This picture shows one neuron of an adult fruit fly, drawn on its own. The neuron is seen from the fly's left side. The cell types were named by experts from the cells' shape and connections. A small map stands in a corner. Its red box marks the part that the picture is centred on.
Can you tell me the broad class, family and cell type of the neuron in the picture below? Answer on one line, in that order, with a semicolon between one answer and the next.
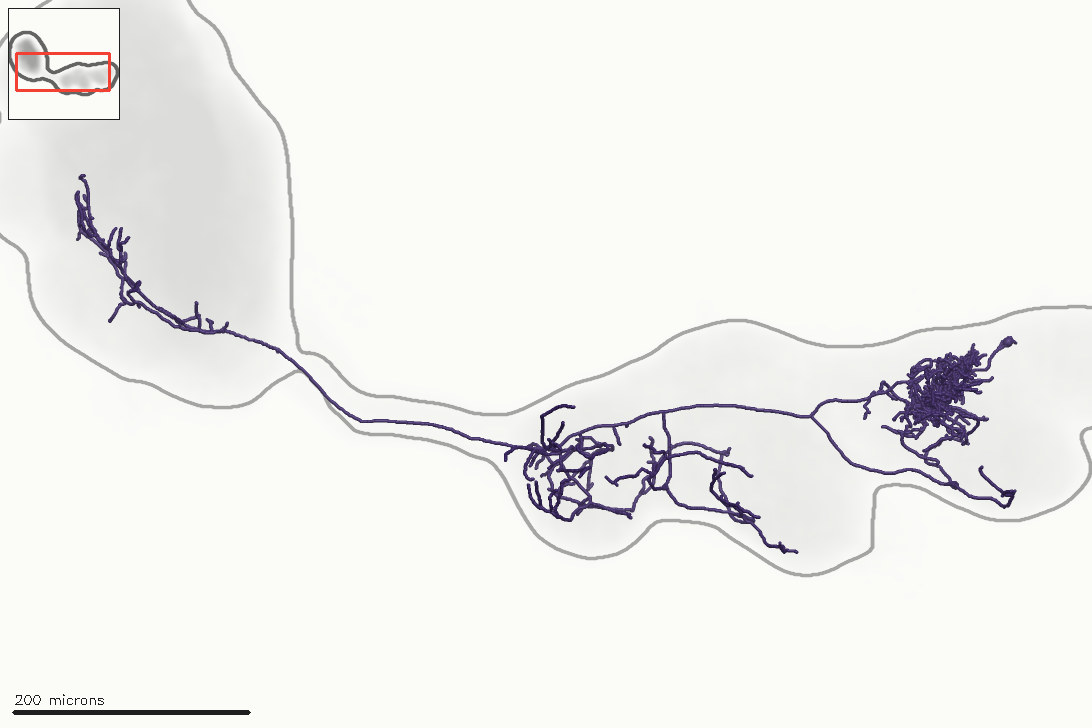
ascending neuron; hemilineage 05B; AN05B095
